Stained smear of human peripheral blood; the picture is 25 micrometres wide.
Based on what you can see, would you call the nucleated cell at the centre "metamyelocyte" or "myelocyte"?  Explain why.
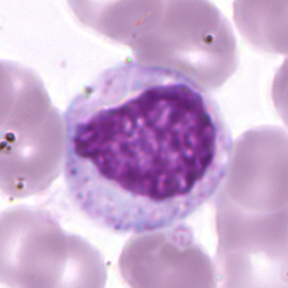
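Myelocyte, on nuclear shape. Nucleus oval, narrowing towards its left end, about 12 by 10 micrometres.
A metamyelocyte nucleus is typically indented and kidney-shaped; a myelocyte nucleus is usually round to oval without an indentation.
Chromatin dark purple and clumped, paler gaps between clumps. Cytoplasm pale greyish-blue, fine reddish-purple granules scattered through it.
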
